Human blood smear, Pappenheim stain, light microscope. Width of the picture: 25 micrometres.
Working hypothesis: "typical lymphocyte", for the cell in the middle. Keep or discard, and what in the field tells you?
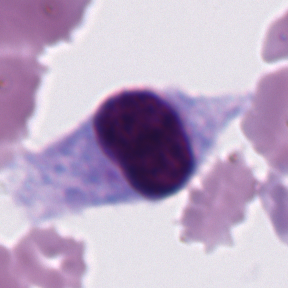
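Not a typical lymphocyte; this is a hairy cell. For hairy cell: cytoplasm abundant, covering more area than the nucleus.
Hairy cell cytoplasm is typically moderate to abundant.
Cytoplasm pale blue, no distinct granules.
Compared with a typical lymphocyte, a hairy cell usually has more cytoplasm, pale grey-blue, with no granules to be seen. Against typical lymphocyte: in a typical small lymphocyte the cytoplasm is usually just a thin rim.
Nucleus oval, about 10 by 7 micrometres.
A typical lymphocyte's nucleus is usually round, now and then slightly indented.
Noted without weight either way: more cytoplasm left of the nucleus than right; mottled, patchy texture; chromatin dense, dark purple, clumped.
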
